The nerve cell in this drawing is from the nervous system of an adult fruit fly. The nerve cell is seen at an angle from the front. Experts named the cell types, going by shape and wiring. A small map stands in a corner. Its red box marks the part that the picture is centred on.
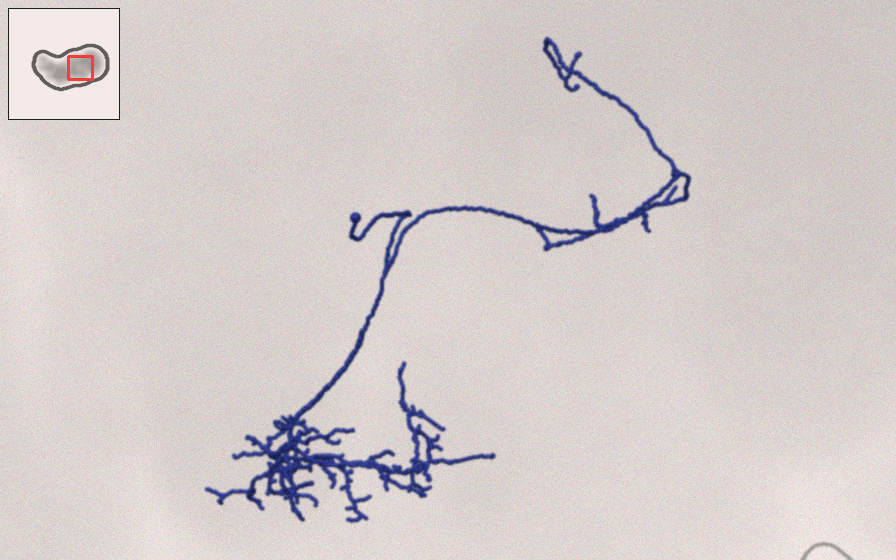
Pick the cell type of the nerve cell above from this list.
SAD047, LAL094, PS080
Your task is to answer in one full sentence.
The nerve cell has SAD047 as its cell type.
